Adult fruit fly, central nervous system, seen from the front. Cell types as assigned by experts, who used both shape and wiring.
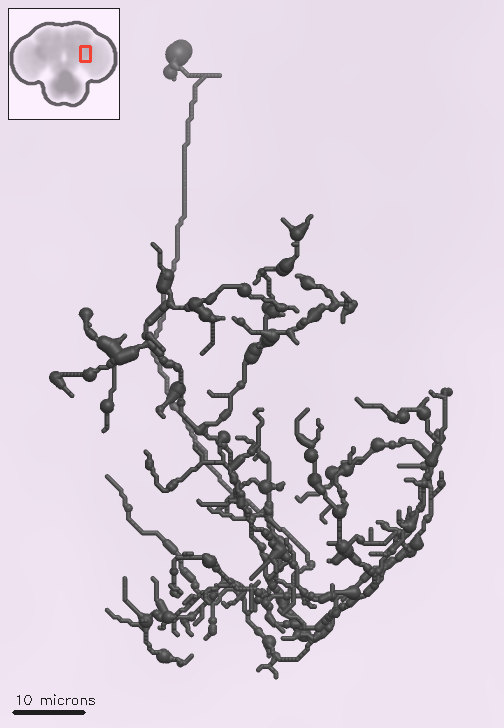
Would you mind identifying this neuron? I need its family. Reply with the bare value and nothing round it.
hemilineage VLPp1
